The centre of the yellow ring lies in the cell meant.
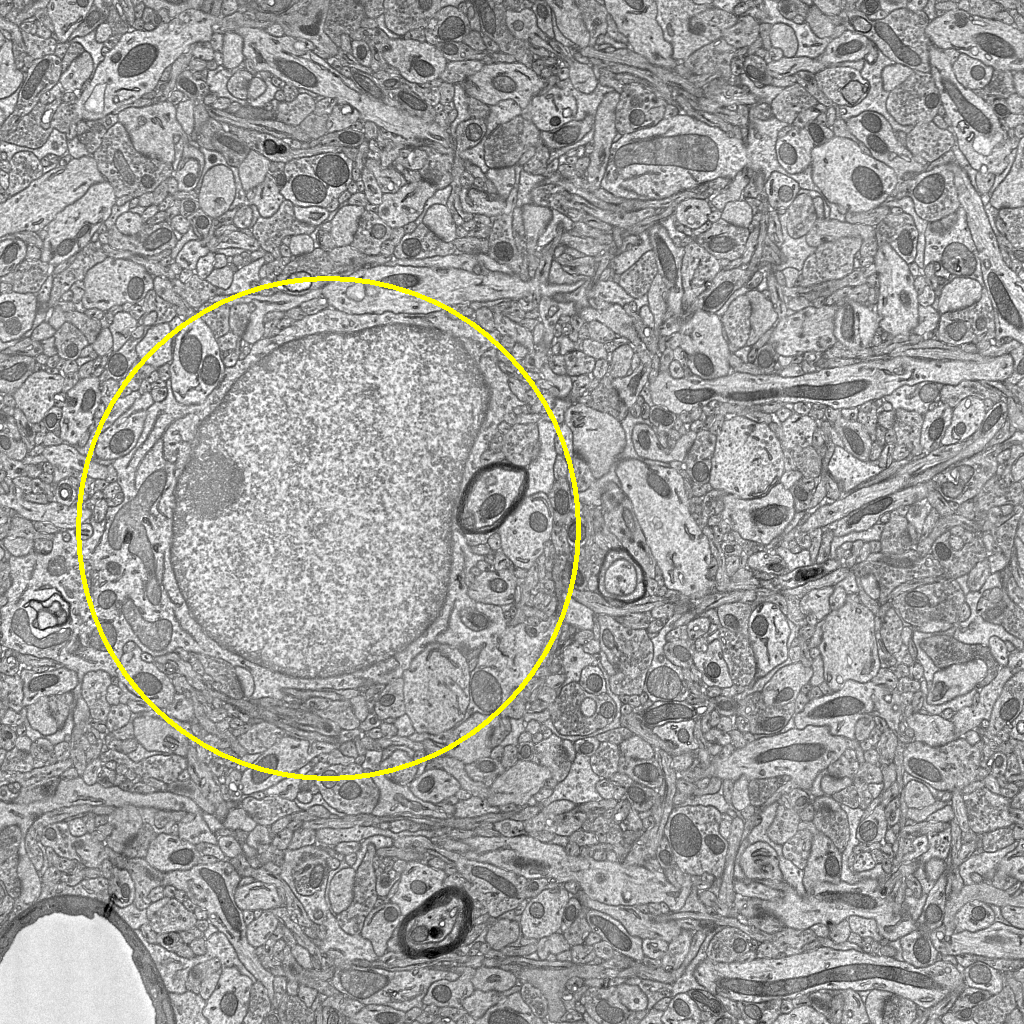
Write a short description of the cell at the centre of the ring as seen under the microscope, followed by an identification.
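A large, rounded-oval nucleus, shown whole, fills most of the cell body. The nuclear envelope runs smoothly, with no deep infoldings. The chromatin is finely granular and evenly spread, lacking large dark clumps. Against the left edge of the nucleus sits a rounded, denser grey patch. This cell is an astrocyte.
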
